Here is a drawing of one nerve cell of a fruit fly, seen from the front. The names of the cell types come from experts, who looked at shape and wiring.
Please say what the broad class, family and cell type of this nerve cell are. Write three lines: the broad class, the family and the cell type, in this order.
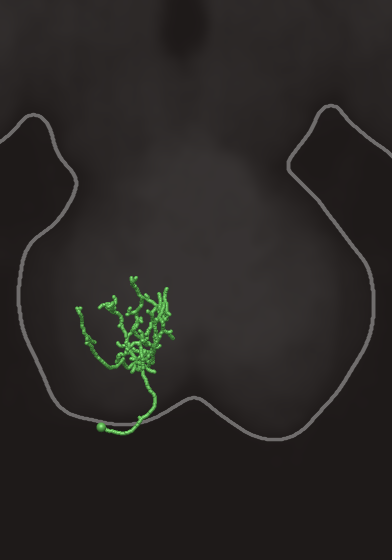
nerve-cord intrinsic neuron
hemilineage 20A.22A
IN20A.22A087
